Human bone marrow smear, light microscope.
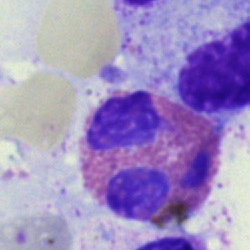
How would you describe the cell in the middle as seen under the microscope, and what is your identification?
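Three separate nuclear lobes here, all a deep purple, the biggest sitting up at the upper left. The outline's roughly round. That's an eosinophil.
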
